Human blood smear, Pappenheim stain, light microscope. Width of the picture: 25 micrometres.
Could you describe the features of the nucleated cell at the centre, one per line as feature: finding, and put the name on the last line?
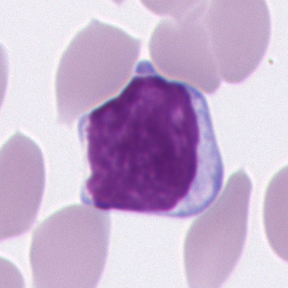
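Outline: notice it is angular and polygonal, not round
Nucleus: one unlobed mass, roughly squarish
Granules: none visible in the cytoplasm
Top edge: a small, rounded, pale blue bulge projecting out
Name: typical lymphocyte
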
